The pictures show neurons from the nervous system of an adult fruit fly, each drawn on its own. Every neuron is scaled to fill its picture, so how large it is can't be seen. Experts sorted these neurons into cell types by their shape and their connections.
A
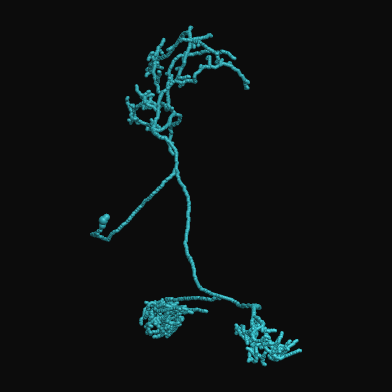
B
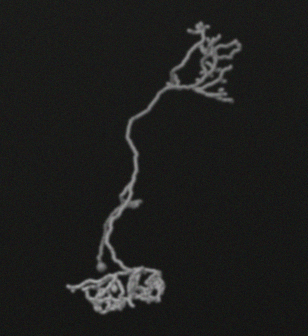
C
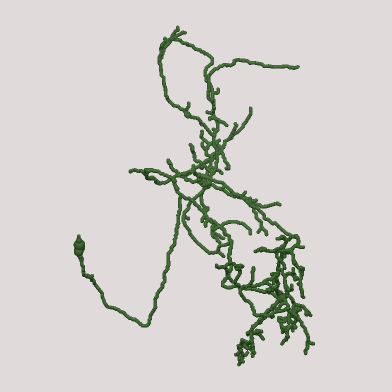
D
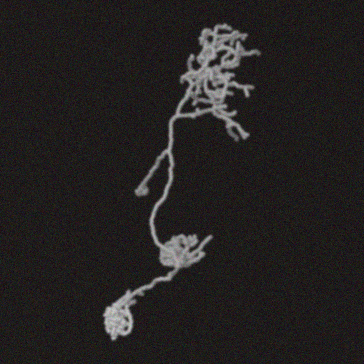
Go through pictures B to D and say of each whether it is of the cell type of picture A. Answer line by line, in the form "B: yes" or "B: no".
B: no
C: no
D: yes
